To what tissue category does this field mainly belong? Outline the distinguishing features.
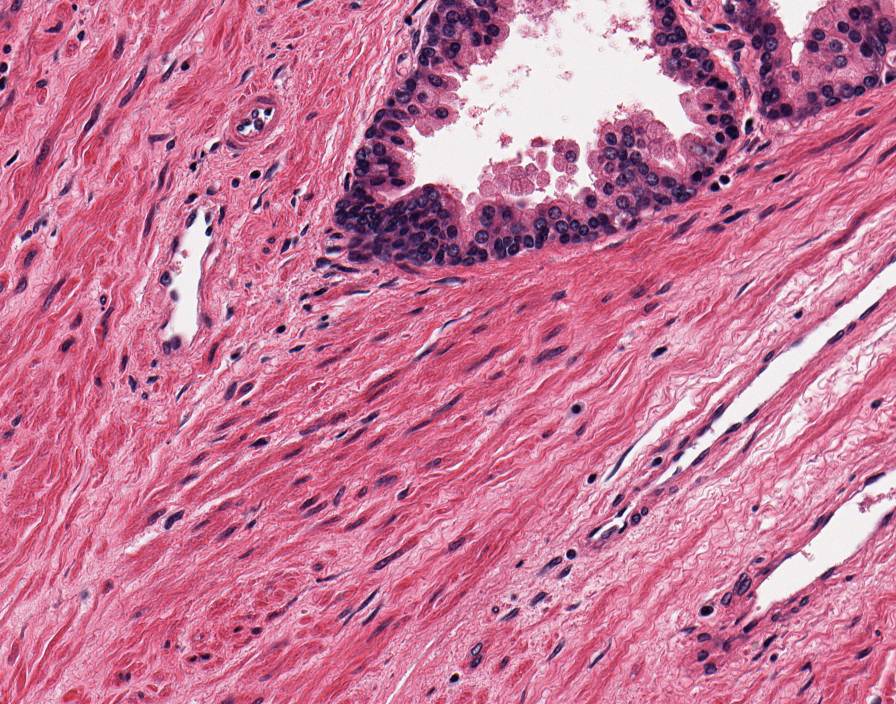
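Fibromuscular stroma, the main tissue here, surrounds a single gland profile at the top centre to top right. The deciding feature is the stroma: spindle cells with elongated dark nuclei set in pink fibrillar cytoplasm.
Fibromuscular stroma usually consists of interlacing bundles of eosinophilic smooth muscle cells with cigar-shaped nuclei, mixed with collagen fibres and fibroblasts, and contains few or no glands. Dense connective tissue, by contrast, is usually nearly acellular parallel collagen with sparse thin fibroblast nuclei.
The gland lining undulates, folding into the lumen, and its cells have pale pink, finely granular cytoplasm toward the lumen.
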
